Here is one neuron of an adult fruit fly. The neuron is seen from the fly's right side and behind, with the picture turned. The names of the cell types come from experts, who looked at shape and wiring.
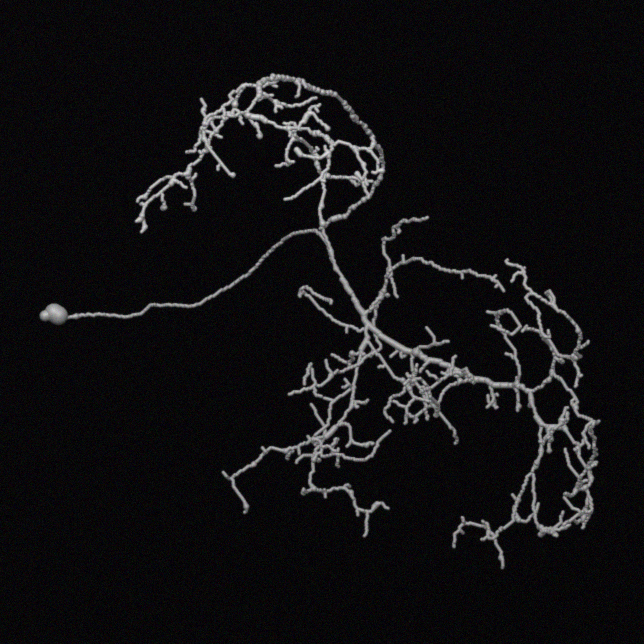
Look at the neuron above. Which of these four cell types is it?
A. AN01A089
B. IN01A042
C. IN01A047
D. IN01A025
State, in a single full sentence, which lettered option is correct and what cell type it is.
What option B names, IN01A042, is the cell type of the neuron.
